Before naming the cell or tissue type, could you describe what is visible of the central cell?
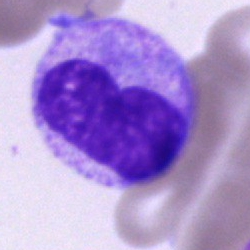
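Look at the notch in the upper edge of the nucleus, which gives it a two-lobed, kidney-like shape. Chromatin's dark purple and fairly dense, with a few small paler spots. Fine purple granules are scattered through the cytoplasm, and a small bluish tag sticks out at the upper-left edge. That's a metamyelocyte.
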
